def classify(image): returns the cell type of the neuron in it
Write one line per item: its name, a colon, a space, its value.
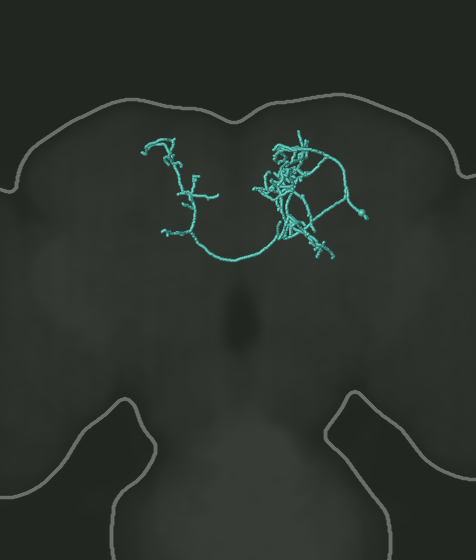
cell type: CB1841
